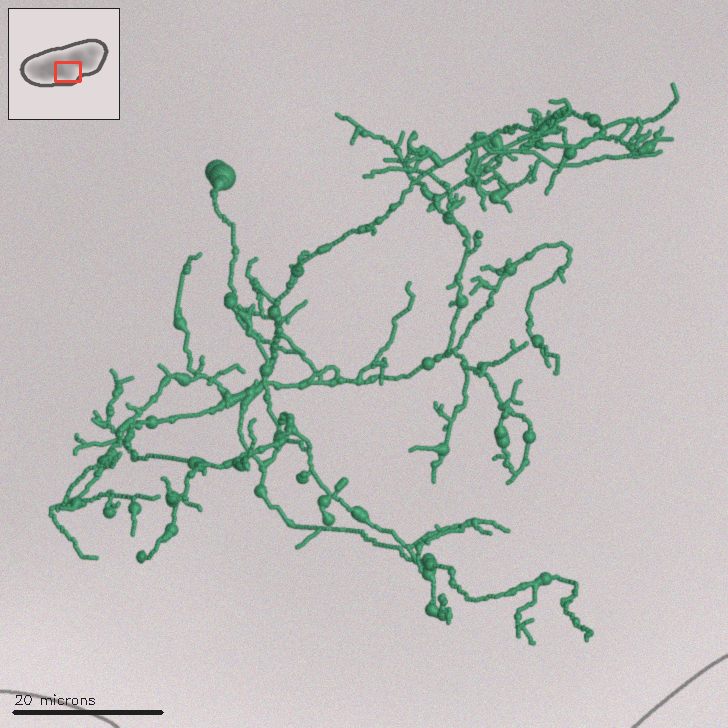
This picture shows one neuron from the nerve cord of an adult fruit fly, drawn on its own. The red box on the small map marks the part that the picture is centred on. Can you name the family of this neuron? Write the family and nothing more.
hemilineage 09A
